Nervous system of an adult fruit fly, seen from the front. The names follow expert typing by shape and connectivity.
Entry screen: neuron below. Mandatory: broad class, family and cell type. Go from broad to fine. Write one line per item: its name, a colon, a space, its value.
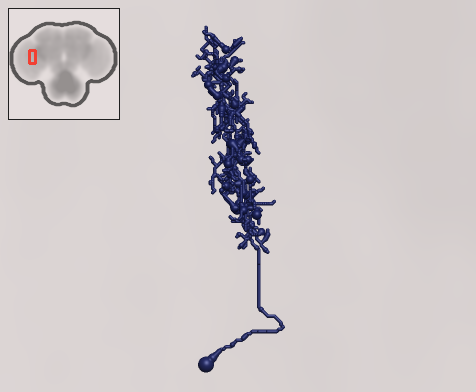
broad class: optic-lobe intrinsic neuron
family: LPi
cell type: LPi3412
